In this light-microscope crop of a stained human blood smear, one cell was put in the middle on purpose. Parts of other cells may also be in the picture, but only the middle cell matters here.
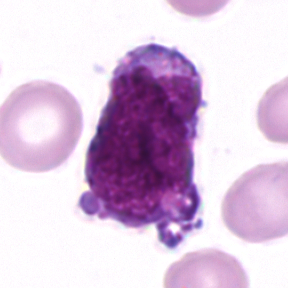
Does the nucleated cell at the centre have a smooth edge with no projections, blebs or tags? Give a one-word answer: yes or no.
No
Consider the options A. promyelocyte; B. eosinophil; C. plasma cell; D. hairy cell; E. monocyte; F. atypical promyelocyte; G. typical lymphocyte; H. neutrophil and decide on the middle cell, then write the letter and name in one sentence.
Option F is correct here, and the cell in the middle is an atypical promyelocyte.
